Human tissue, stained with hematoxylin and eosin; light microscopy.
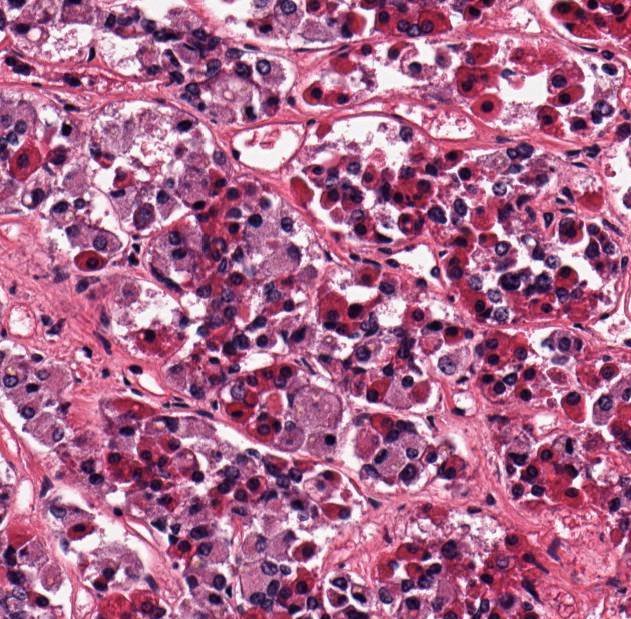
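Pituitary, haematoxylin and eosin stain. Rounded nests of cells, separated by thin fibrous septa, fill the field. In most nests, cells with bright red cytoplasm are scattered among paler cells, most densely in the right half. Nuclei are mostly round, dark and fairly uniform in size. The septa consist of thin, wavy pink collagen fibres and are broadest along the left edge.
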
